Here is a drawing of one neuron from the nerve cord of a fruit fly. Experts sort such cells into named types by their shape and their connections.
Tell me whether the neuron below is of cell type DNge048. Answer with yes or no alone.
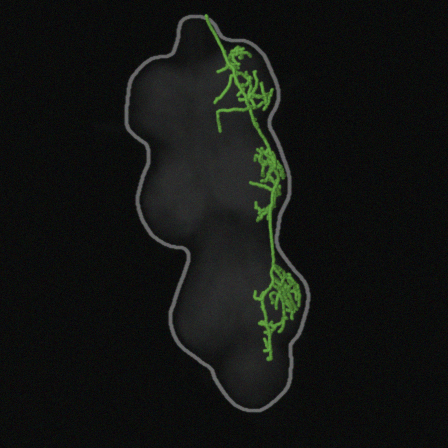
yes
